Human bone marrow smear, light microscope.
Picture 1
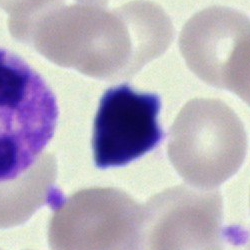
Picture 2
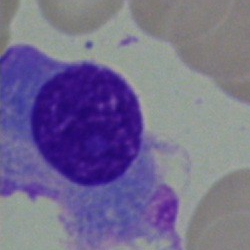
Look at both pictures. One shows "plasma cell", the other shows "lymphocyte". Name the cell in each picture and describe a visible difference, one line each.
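The cell in picture 1 is a lymphocyte. Little or no cytoplasm is visible around the dark nuclear mass.
The cell in picture 2 is a plasma cell. The cytoplasm is abundant and pale lilac-blue.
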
